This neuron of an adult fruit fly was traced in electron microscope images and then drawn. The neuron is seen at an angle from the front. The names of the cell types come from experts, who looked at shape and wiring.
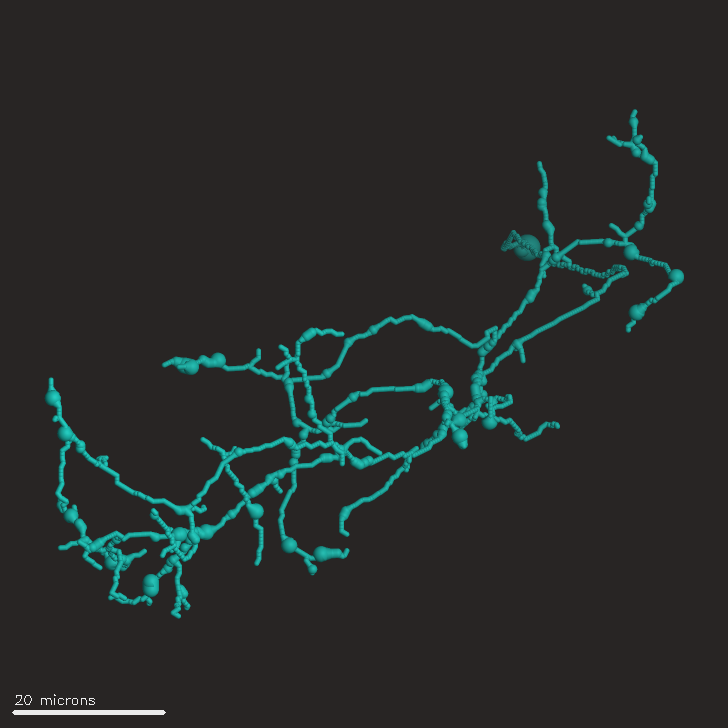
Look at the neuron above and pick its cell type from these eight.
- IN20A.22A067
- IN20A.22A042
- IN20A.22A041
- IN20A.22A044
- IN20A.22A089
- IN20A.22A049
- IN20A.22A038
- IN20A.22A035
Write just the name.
IN20A.22A089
